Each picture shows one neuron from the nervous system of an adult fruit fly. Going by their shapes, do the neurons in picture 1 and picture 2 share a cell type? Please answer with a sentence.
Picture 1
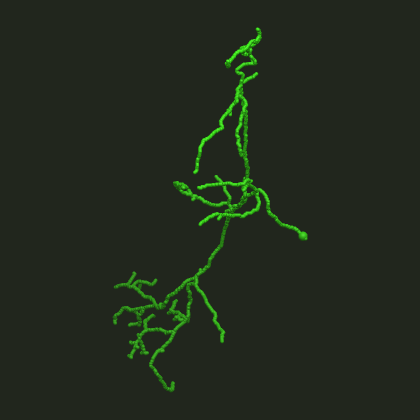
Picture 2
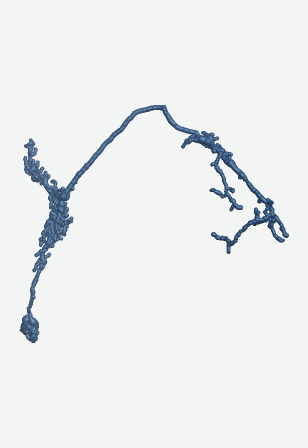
They are of different cell types.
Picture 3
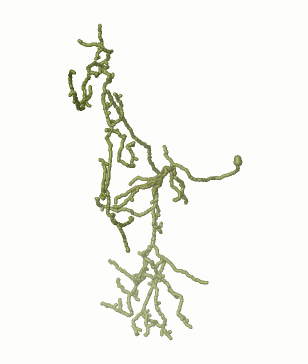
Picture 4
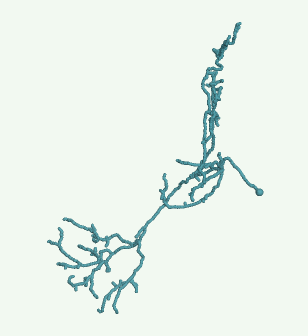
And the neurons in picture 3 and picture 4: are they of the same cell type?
They are of the same cell type.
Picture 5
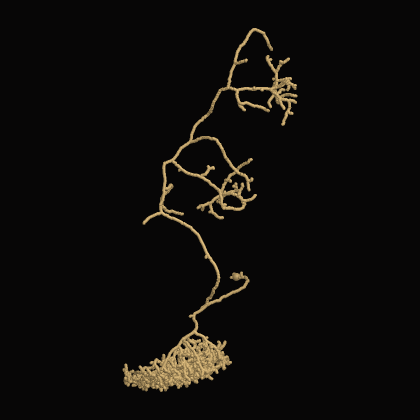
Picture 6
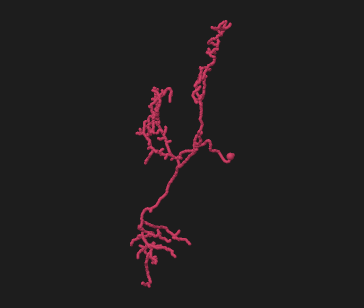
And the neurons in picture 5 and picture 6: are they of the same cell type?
They are of different cell types.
